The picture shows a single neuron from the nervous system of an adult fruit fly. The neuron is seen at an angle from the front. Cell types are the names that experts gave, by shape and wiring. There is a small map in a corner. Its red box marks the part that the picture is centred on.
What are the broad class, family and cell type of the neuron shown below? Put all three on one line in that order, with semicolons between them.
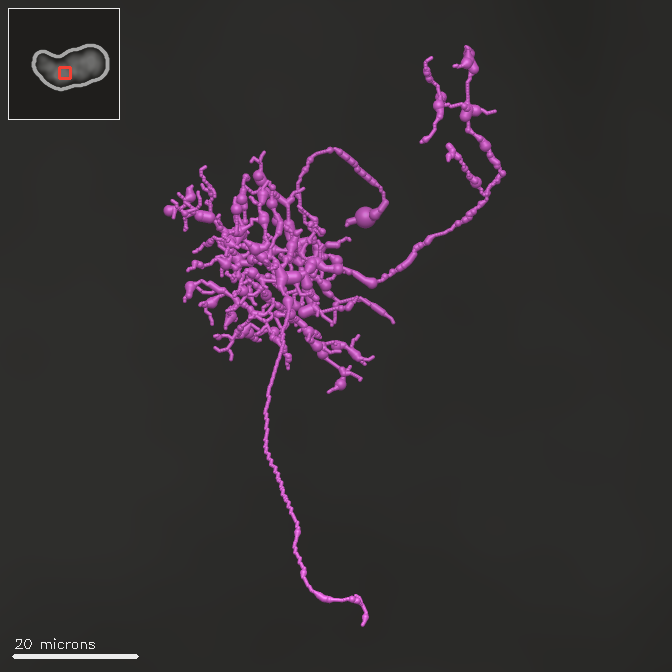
optic-lobe intrinsic neuron; Y; Y11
